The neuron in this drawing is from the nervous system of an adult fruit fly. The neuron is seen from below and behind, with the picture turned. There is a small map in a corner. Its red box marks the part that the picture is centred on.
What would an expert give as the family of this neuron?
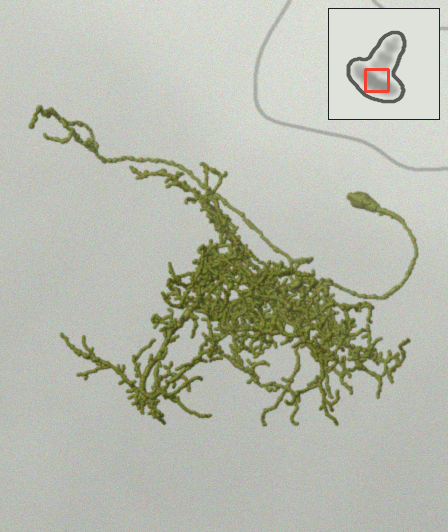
hemilineage SMPp&v1_posterior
